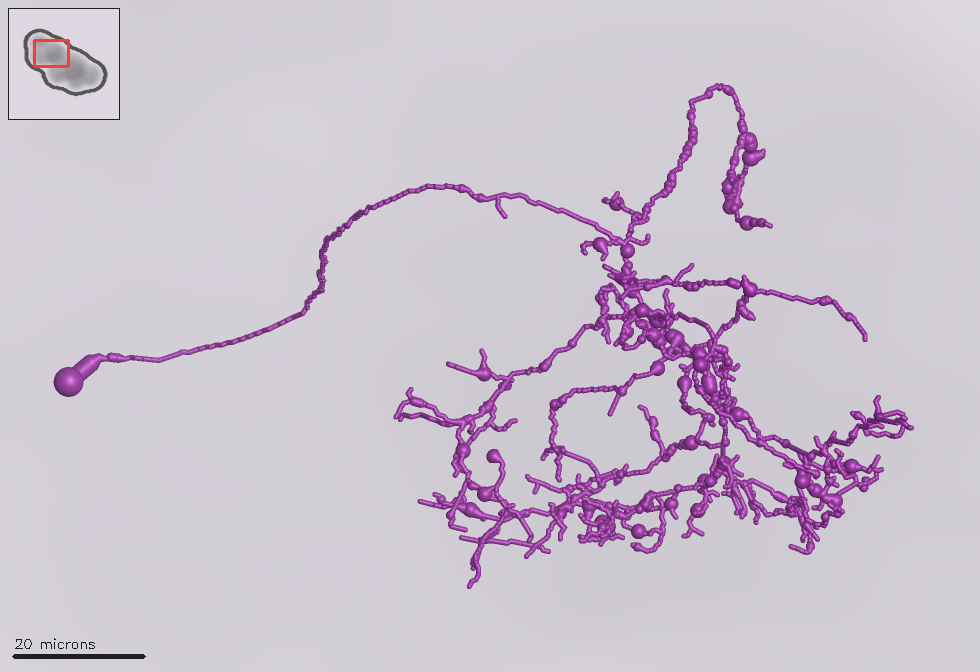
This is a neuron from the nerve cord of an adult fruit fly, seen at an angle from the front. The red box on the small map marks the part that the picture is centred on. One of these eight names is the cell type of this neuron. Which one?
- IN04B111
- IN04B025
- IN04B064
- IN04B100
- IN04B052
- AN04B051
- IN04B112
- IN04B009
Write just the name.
IN04B112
